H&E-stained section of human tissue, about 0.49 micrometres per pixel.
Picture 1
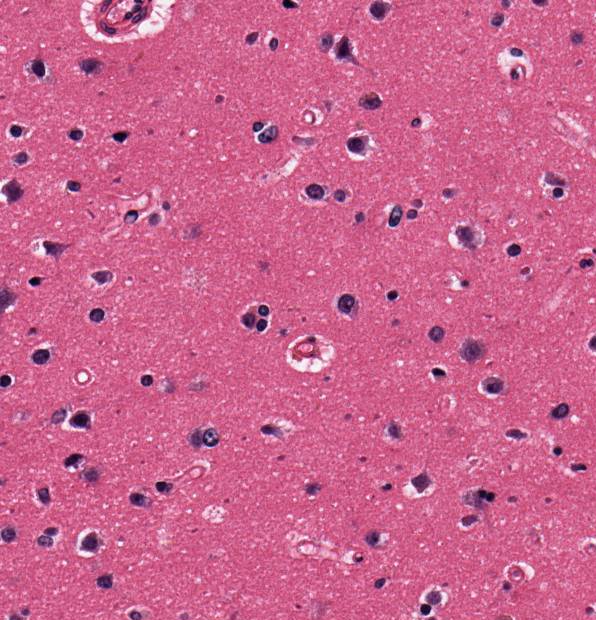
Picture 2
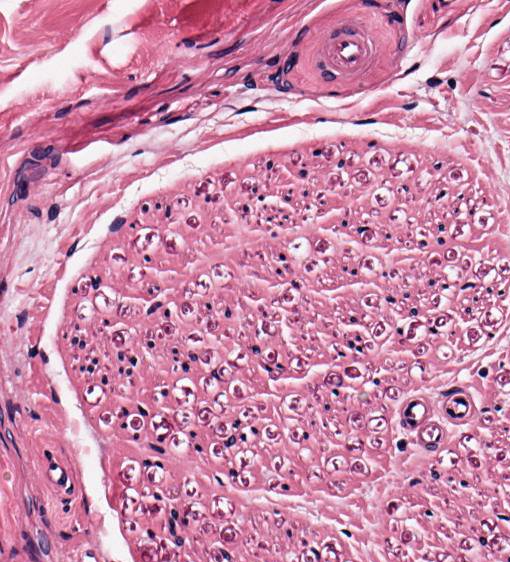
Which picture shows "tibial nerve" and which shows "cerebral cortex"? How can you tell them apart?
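Cerebral cortex: picture 1. Tibial nerve: picture 2. Picture 1: mostly small, round, dark nuclei with little or no visible cytoplasm, some clustered in twos or threes, as just left of centre. Small thin-walled vessels cut across near the centre and at the top left edge. Picture 2: one large rounded fibre bundle filling the centre, right and lower field; fibres cut across, each a small central pink dot inside a clear pale ring. Small dark oval nuclei lie singly between the fibre profiles. A thin layered sheath of flattened cells with slender dark nuclei wraps the bundle along its left and upper edge.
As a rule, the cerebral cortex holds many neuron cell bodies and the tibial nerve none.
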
